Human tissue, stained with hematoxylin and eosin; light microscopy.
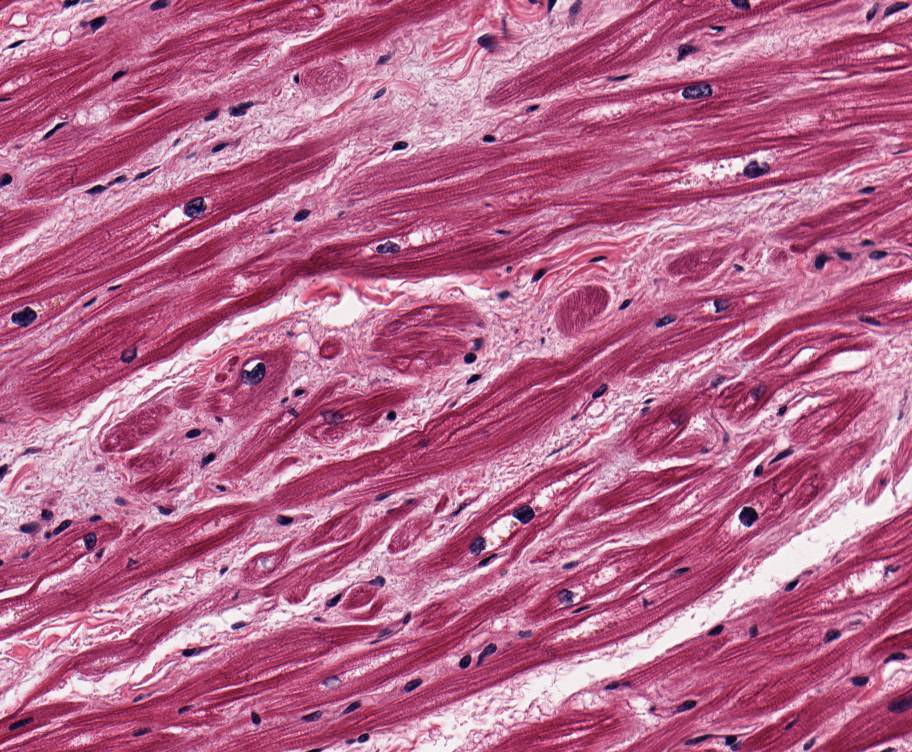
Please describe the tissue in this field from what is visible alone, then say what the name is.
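Oval nuclei lie centrally within muscle fibres that branch and join neighbouring fibres. Pale, loose, wispy connective tissue separates the fibre bundles and is broadest in a band across the middle of the field; within this band several fibres are cut across as rounded pink profiles. The tissue is the atrial appendage of the heart.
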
